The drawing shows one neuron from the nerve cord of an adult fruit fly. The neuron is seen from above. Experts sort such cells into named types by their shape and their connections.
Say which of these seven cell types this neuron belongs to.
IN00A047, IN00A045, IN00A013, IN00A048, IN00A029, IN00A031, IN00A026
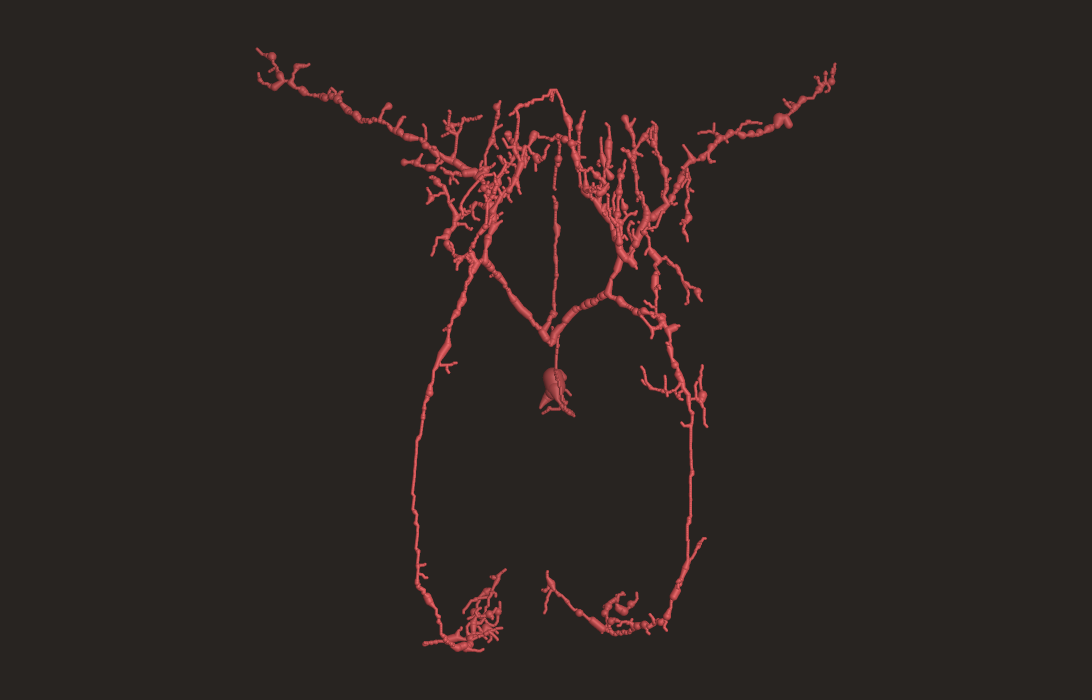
IN00A026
